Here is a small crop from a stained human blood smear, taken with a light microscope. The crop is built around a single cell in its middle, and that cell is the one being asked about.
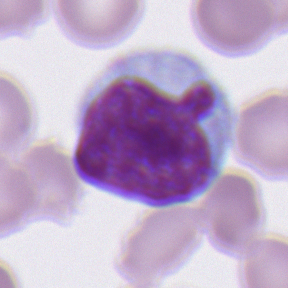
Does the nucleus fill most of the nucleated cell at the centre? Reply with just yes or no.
Yes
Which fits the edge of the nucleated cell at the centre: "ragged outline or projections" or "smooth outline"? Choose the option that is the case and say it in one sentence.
Along its outline, the cell is smooth, with no projections.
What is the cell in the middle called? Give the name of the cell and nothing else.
typical lymphocyte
